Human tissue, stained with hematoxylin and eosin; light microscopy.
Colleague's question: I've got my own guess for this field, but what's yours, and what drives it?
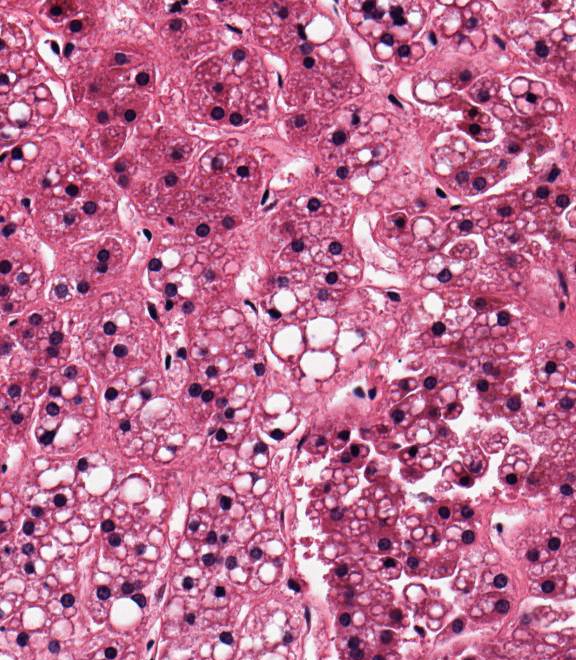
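I'd name this zona fasciculata of the adrenal gland. Large polygonal cells sit in nests and short cords, with narrow capillary channels between. Abundant pink cytoplasm is full of small clear vacuoles; each small, round, dark nucleus sits roughly mid-cell.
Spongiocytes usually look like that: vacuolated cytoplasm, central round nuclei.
A cluster near the centre contains a few large, round, clear vacuoles.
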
